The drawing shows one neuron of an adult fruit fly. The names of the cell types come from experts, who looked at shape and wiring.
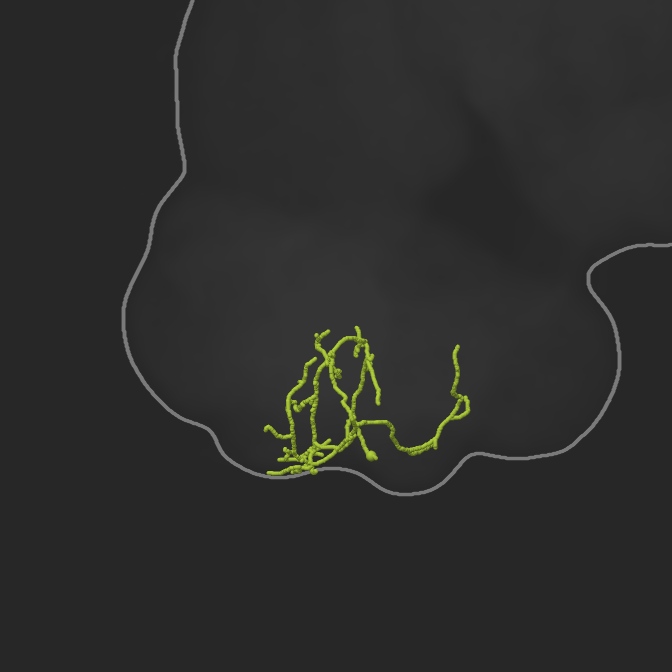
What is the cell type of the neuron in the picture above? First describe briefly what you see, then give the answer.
In this view it is wider than it is tall. This is a nerve-cord intrinsic neuron. The cell type is IN12B038.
